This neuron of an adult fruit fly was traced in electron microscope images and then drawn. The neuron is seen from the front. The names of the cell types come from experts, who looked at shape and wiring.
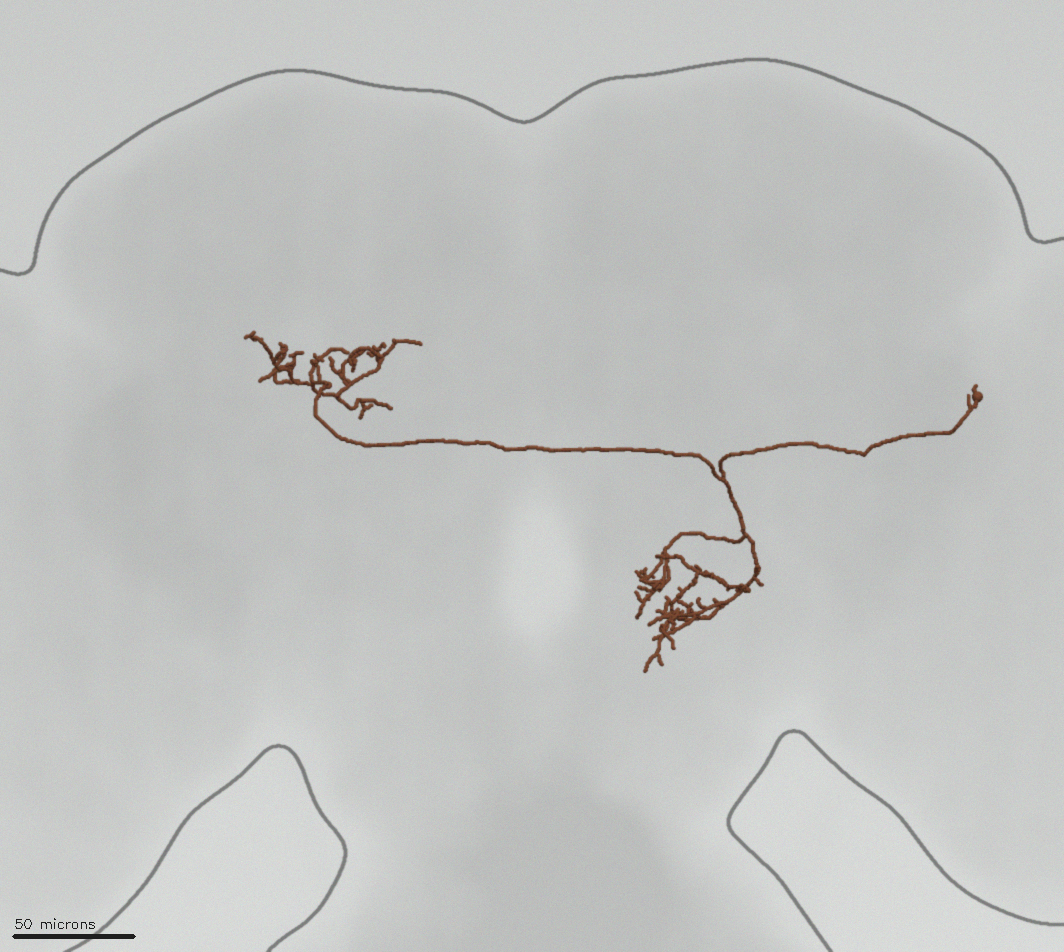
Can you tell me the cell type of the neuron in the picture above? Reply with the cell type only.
SAD012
